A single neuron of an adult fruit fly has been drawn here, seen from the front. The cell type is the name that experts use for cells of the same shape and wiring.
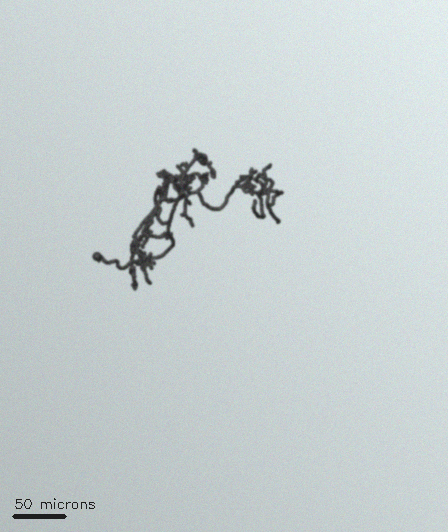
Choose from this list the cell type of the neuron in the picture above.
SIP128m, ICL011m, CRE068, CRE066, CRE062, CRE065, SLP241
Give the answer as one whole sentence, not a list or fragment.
Regarding its cell type, the neuron is CRE066.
